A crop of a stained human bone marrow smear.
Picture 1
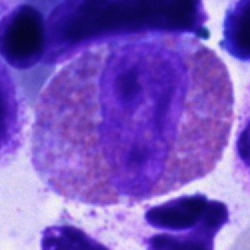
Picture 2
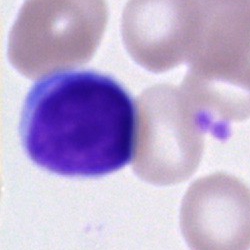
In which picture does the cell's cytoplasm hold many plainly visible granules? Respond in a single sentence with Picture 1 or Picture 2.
There are many visible granules in the cytoplasm of the cell in Picture 1.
